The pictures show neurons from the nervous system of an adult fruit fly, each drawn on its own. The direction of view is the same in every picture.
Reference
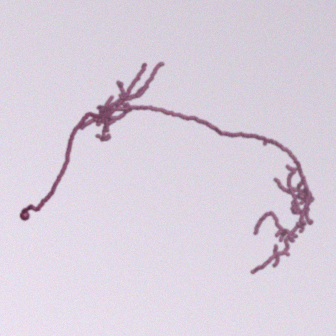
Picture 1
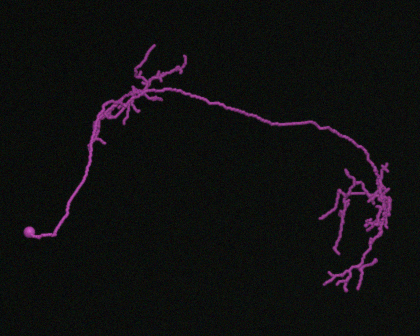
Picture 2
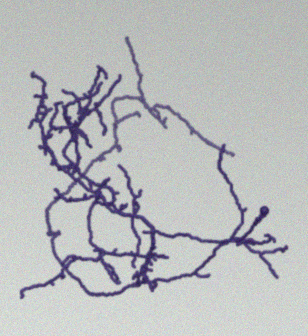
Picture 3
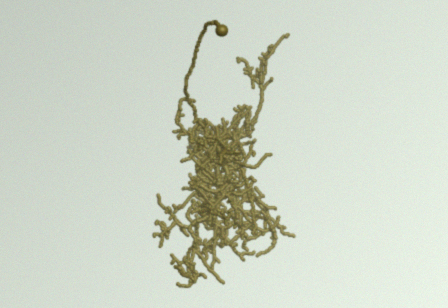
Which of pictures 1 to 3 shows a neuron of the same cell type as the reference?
Picture 1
